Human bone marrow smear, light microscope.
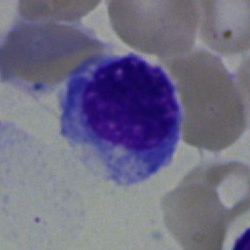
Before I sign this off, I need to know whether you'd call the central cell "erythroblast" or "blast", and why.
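This is an erythroblast.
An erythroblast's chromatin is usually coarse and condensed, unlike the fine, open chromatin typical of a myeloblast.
Here the chromatin is deep purple, with small paler spots scattered through it. The nucleus sits off-centre, toward the upper right. The blue cytoplasm is widest on the lower left and turns paler and mottled toward the bottom.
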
